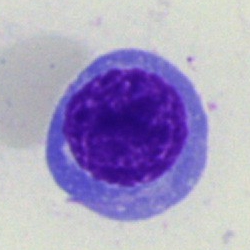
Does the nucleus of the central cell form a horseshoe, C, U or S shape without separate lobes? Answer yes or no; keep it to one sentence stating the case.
No, instead of a band, the nucleus forms a compact round or oval shape.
